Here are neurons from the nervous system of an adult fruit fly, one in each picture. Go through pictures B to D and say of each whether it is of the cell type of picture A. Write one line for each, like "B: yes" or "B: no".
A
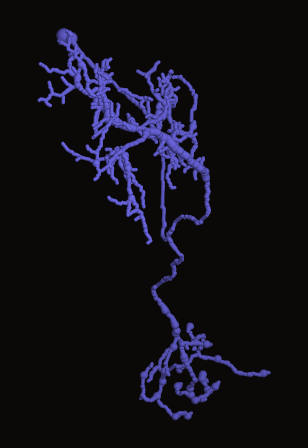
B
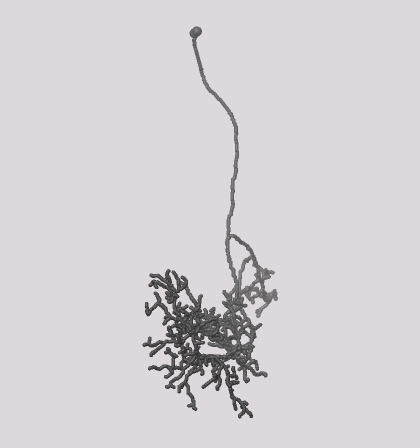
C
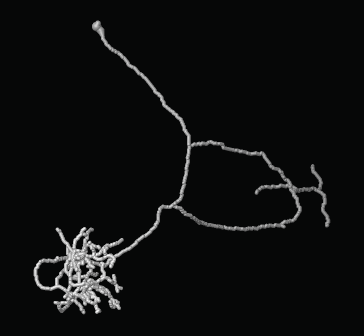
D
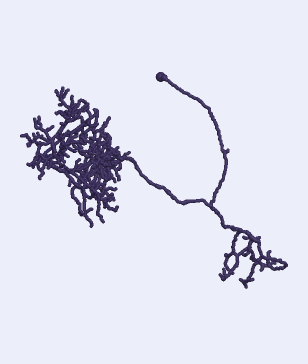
B: yes
C: no
D: yes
